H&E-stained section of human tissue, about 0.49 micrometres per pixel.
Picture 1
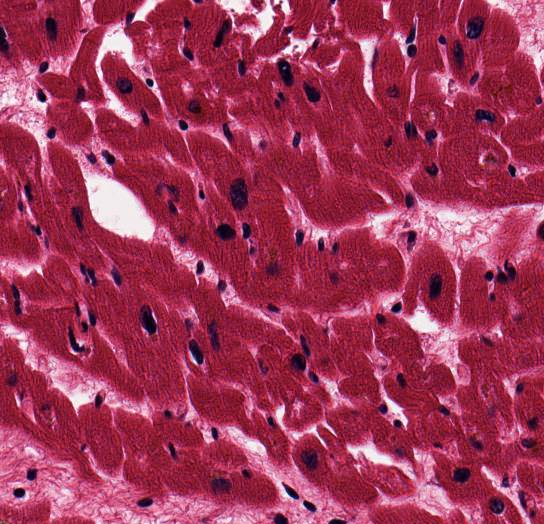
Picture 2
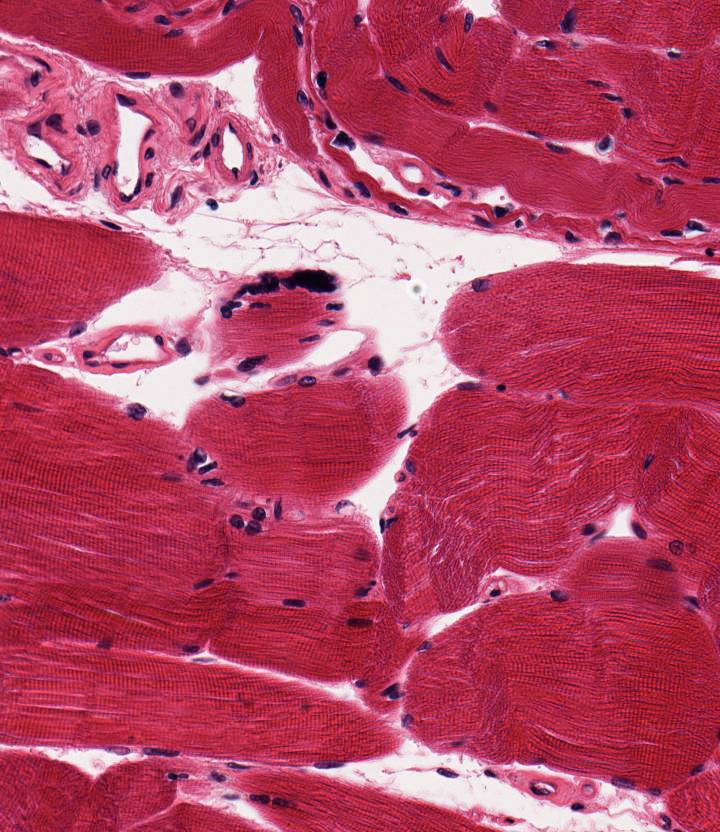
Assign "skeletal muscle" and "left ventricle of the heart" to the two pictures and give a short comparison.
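The left ventricle of the heart appears in picture 1, and skeletal muscle in picture 2. The ventricular fibres branch and join into an interconnected network, whereas the skeletal muscle fibres are cut at varied angles, some lengthwise and some obliquely. The striations differ as well: fine longitudinal fibrillar striations run within the ventricular fibres, while clear cross-striations mark the skeletal muscle fibres across the field. Ventricular nuclei are oval and lie along the long axis of their cells; skeletal muscle nuclei are dark and flattened, at the fibre edges beneath the surface.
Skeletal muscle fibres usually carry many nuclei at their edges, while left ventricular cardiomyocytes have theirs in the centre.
In both, the cytoplasm stains deep red, evenly eosinophilic in the ventricle.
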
